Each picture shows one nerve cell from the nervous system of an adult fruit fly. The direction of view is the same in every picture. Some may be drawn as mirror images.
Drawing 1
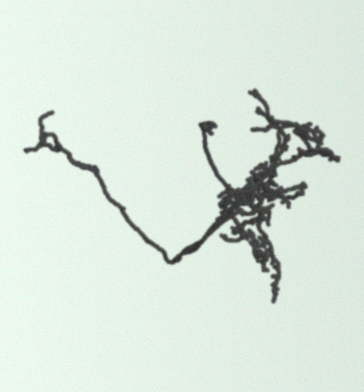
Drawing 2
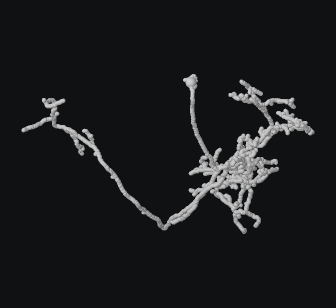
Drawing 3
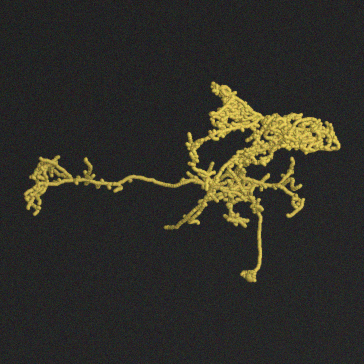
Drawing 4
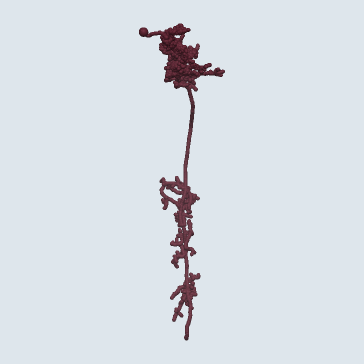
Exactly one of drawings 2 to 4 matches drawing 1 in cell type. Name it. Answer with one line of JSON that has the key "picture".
{"picture": 2}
